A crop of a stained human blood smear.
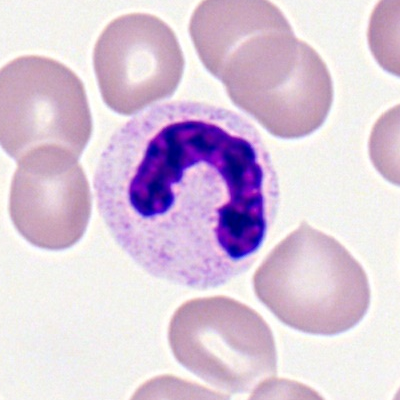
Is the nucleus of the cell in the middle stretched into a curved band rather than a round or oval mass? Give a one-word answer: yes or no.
Yes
